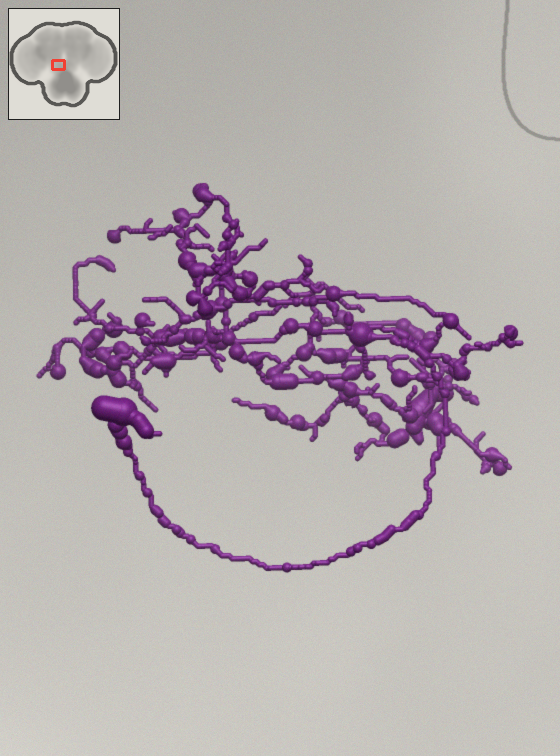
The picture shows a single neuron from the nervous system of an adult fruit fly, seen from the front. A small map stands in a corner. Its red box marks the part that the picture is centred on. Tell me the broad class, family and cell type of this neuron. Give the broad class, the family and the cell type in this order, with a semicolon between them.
central-brain intrinsic neuron; hemilineage TRdm; GNG319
